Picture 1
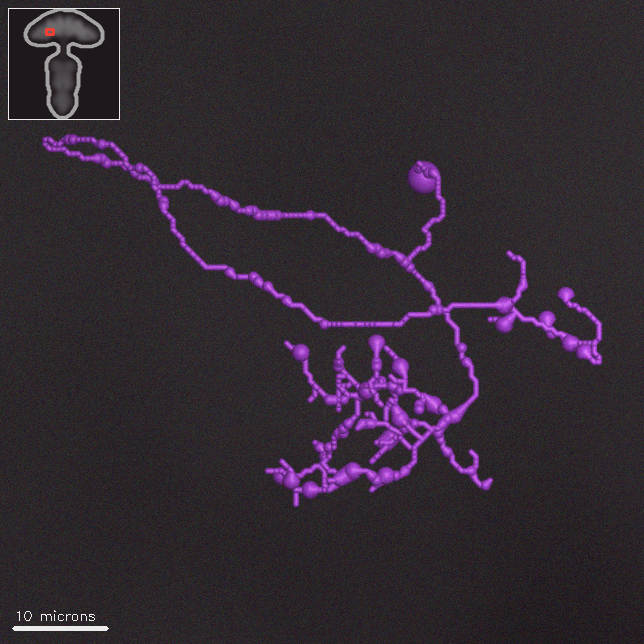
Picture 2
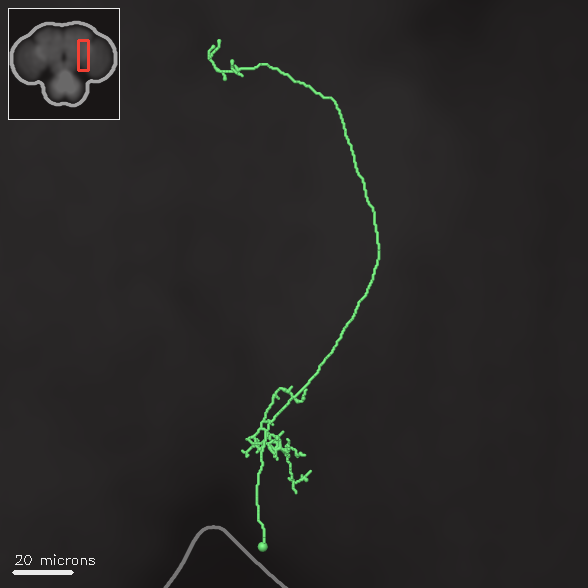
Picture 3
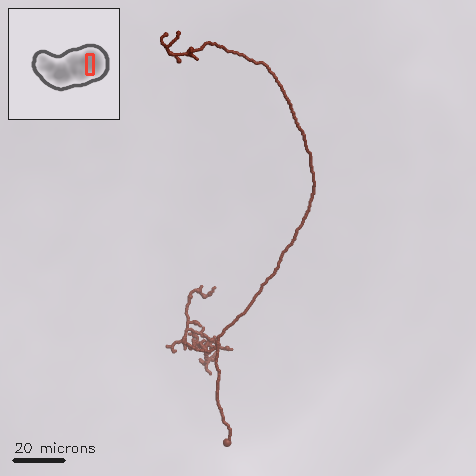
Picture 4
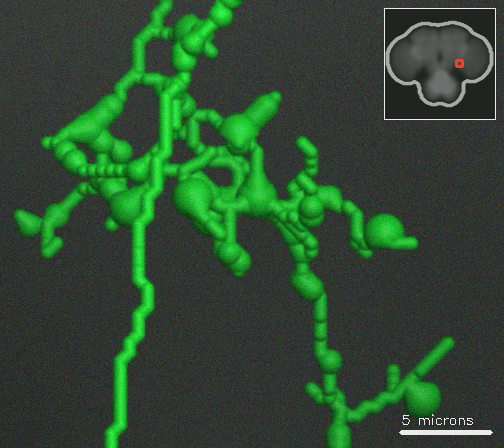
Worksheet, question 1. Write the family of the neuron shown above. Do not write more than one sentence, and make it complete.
The family that includes this neuron is LoVP.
